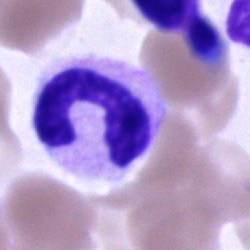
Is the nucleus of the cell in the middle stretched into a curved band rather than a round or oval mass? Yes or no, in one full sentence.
Yes, within this cell the nucleus runs as one curved band without separate lobes.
